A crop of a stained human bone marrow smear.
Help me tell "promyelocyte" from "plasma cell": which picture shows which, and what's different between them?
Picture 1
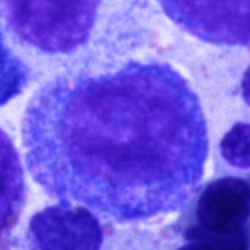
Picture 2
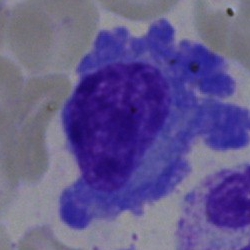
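Picture 1: promyelocyte. Picture 2: plasma cell. Outline: round with a smooth edge in picture 1; irregular in picture 2, with several blunt rounded bulges along the edge. Cytoplasm, picture 1: no vacuoles seen. Cytoplasm, picture 2: deep blue, with more of it on the right side of the nucleus than on the left.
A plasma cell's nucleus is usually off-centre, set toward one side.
Surroundings: in picture 1, several other nucleated cells lie close by, separated by pale background; in picture 2, a partly visible cell with granular purple cytoplasm sits at the lower right corner.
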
